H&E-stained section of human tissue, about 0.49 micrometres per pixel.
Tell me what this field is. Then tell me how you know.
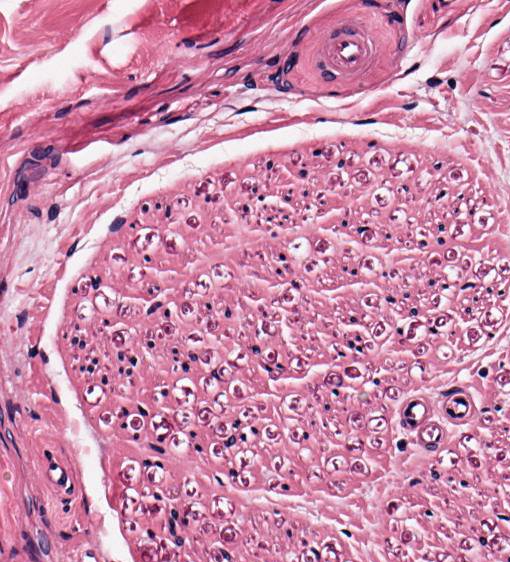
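You've got nerve fascicle here: one large rounded bundle of fibres fills the centre, right and lower part of the field. The fibres are cut across, each a round profile with a small central pink dot inside a clear pale ring, a few notably larger ones among many smaller.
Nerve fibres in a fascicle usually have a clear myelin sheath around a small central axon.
Small dark oval nuclei sit singly between the profiles throughout the bundle.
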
